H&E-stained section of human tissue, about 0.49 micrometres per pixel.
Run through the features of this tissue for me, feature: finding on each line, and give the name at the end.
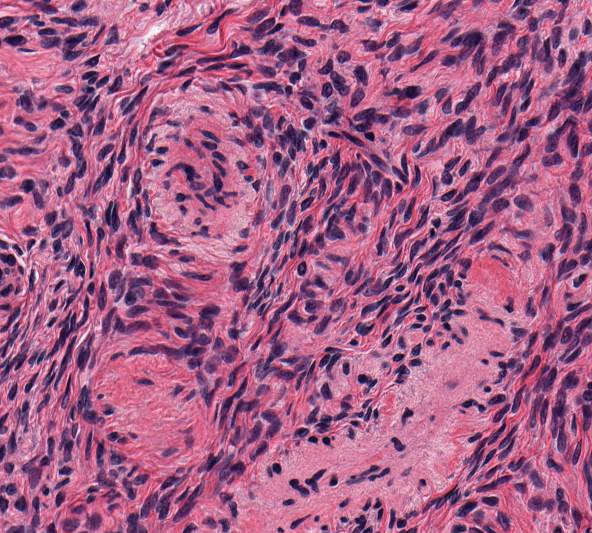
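Whorl: spindle cells curving round the edge of a pale zone, upper left of centre
Bundles: short, turning in differing directions rather than one parallel course
Nuclei: dark, elongated, often wavy or tapered, some plumper oval
Borders: indistinct
Cytoplasm: scant, pink, blending into the surrounding fibres
Name: ovary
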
